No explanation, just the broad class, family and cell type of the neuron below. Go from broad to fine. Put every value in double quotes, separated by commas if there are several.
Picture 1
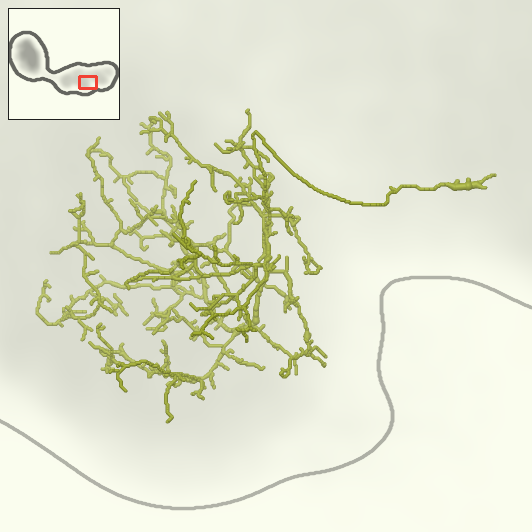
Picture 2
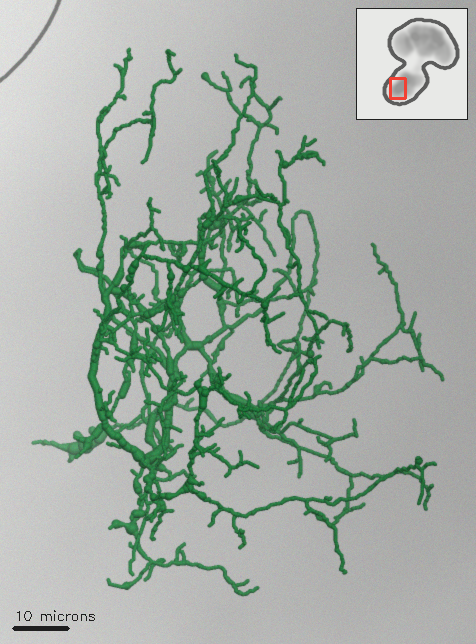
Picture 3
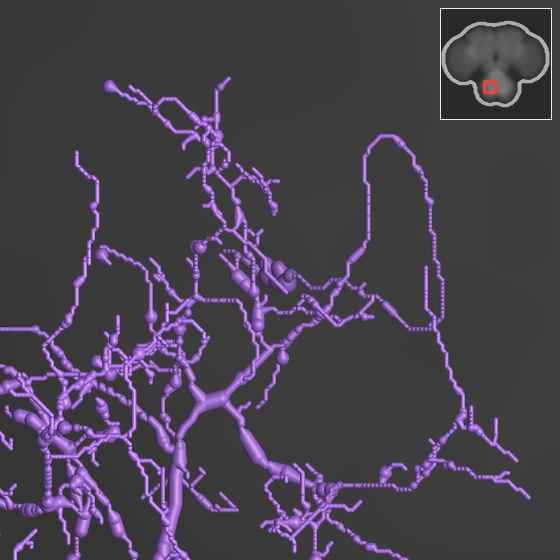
"nerve-cord intrinsic neuron", "hemilineage 03A", "IN03A031"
